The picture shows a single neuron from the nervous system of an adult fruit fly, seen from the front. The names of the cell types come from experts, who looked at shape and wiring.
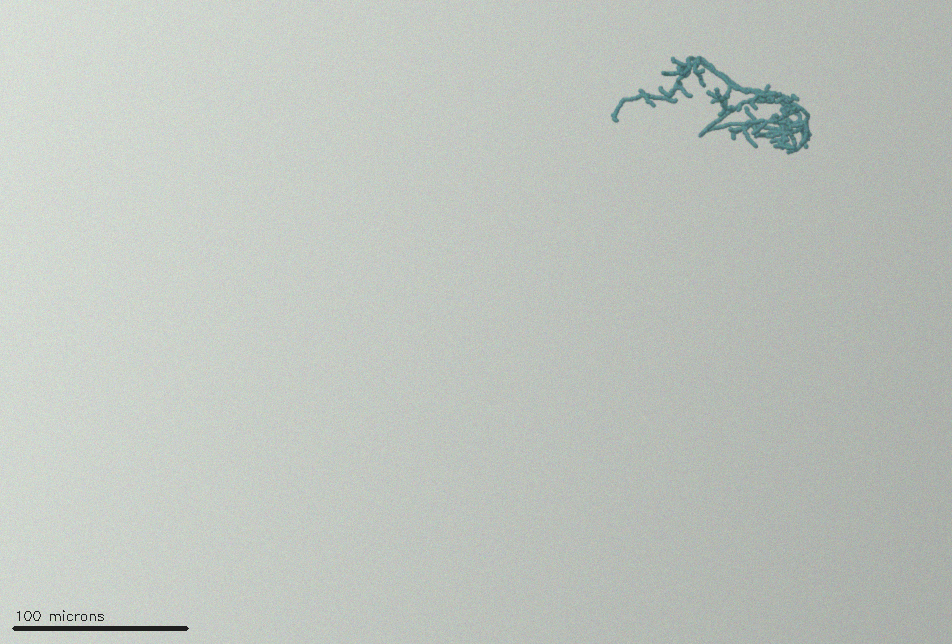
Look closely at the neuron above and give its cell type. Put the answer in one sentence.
The cell type is LHPV6d1.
